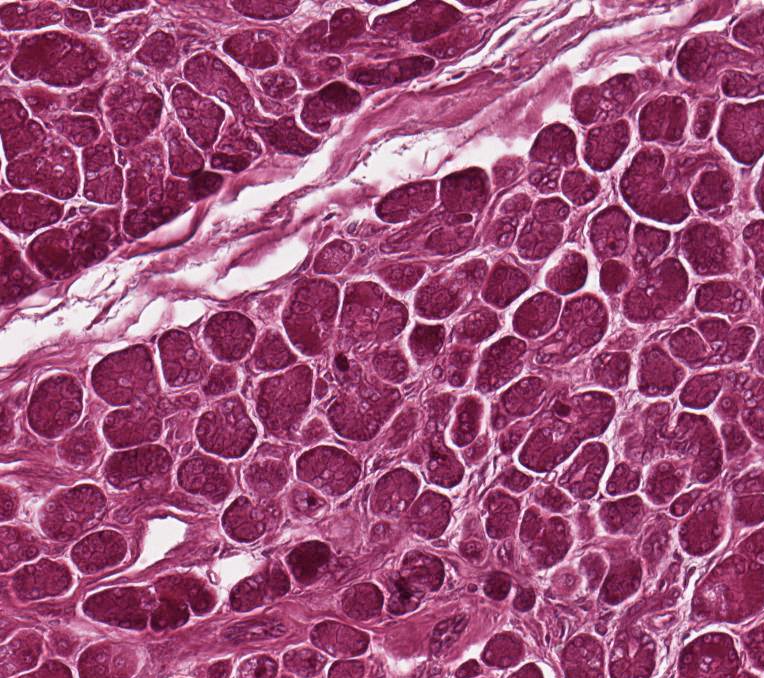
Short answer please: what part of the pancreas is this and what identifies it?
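Oh, that's exocrine pancreas. Small rounded acini are packed closely together, separated by thin clefts. Throughout, the acinar cells have deeply stained purple-red cytoplasm and round nuclei toward the outer edge of each acinus.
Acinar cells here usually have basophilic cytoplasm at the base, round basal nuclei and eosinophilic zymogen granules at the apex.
No pale, foamy mucous acini sit among the dark ones.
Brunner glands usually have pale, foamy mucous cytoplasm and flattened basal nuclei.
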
